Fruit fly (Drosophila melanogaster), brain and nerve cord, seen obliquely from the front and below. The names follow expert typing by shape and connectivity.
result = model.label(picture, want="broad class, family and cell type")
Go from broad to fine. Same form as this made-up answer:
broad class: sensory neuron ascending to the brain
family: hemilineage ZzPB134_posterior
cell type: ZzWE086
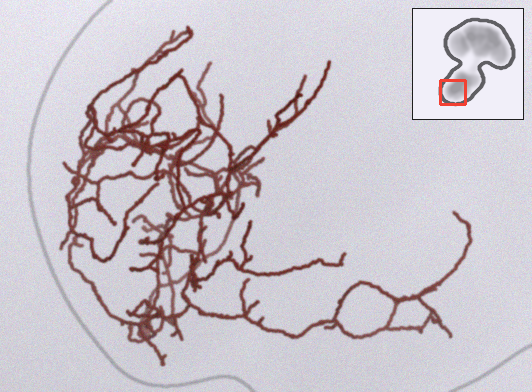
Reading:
broad class: nerve-cord intrinsic neuron
family: hemilineage 04B
cell type: IN04B032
